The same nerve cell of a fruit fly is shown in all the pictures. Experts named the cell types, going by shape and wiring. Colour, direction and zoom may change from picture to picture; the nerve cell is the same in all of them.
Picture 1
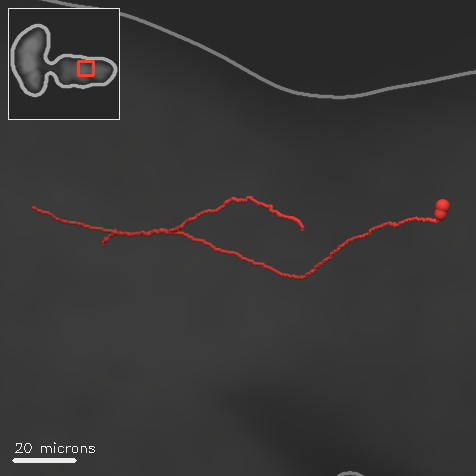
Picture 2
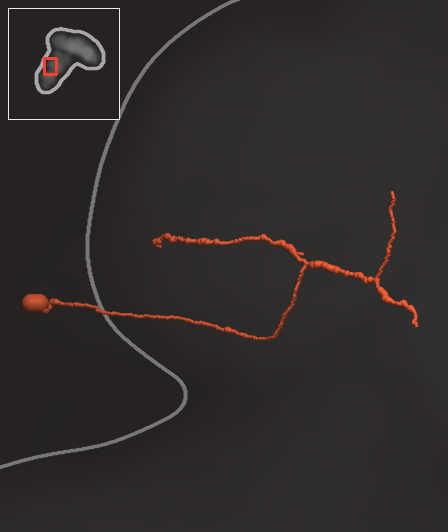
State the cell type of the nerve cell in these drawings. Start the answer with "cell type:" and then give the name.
cell type: IN21A031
